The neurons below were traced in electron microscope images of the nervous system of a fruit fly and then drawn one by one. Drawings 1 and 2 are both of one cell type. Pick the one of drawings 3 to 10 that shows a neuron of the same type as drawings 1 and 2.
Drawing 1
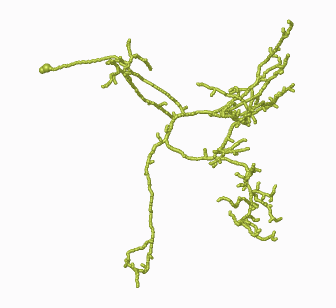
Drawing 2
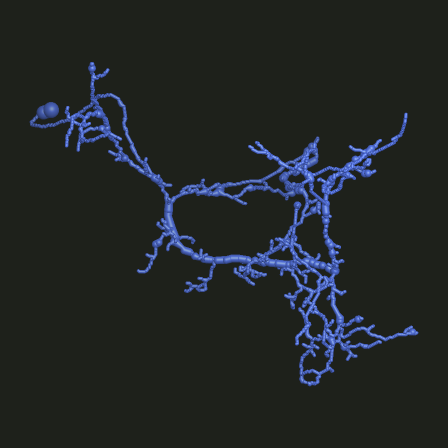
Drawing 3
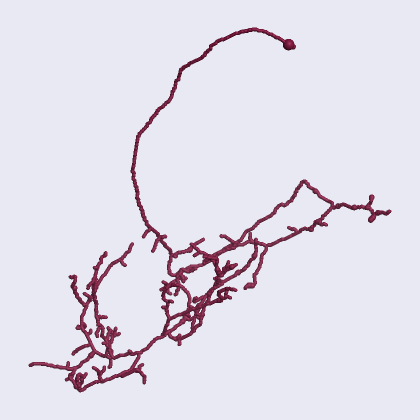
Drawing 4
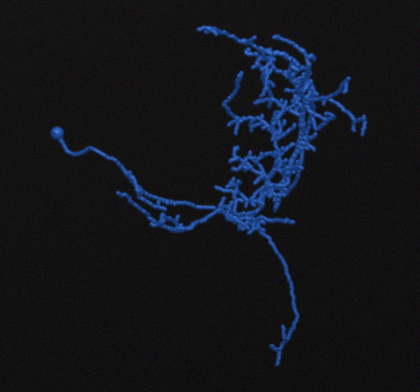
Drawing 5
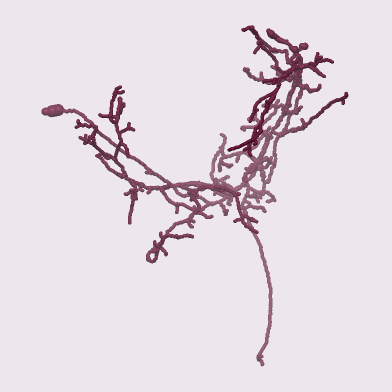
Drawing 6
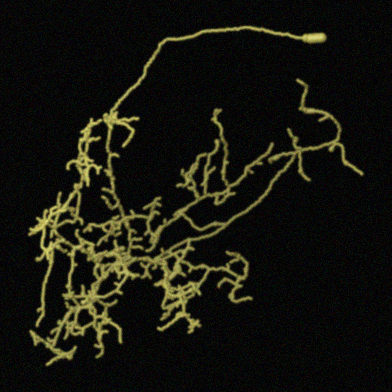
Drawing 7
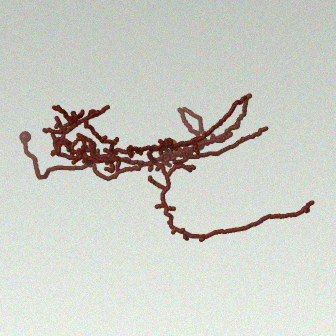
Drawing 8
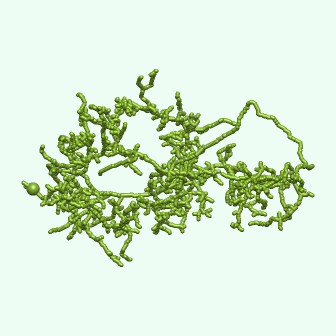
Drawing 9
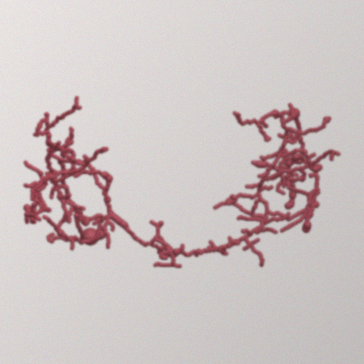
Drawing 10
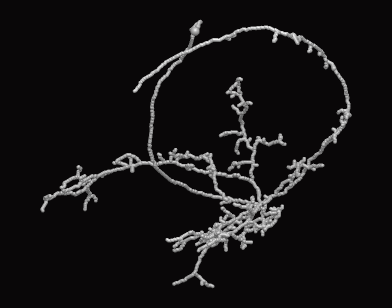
Drawing 5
